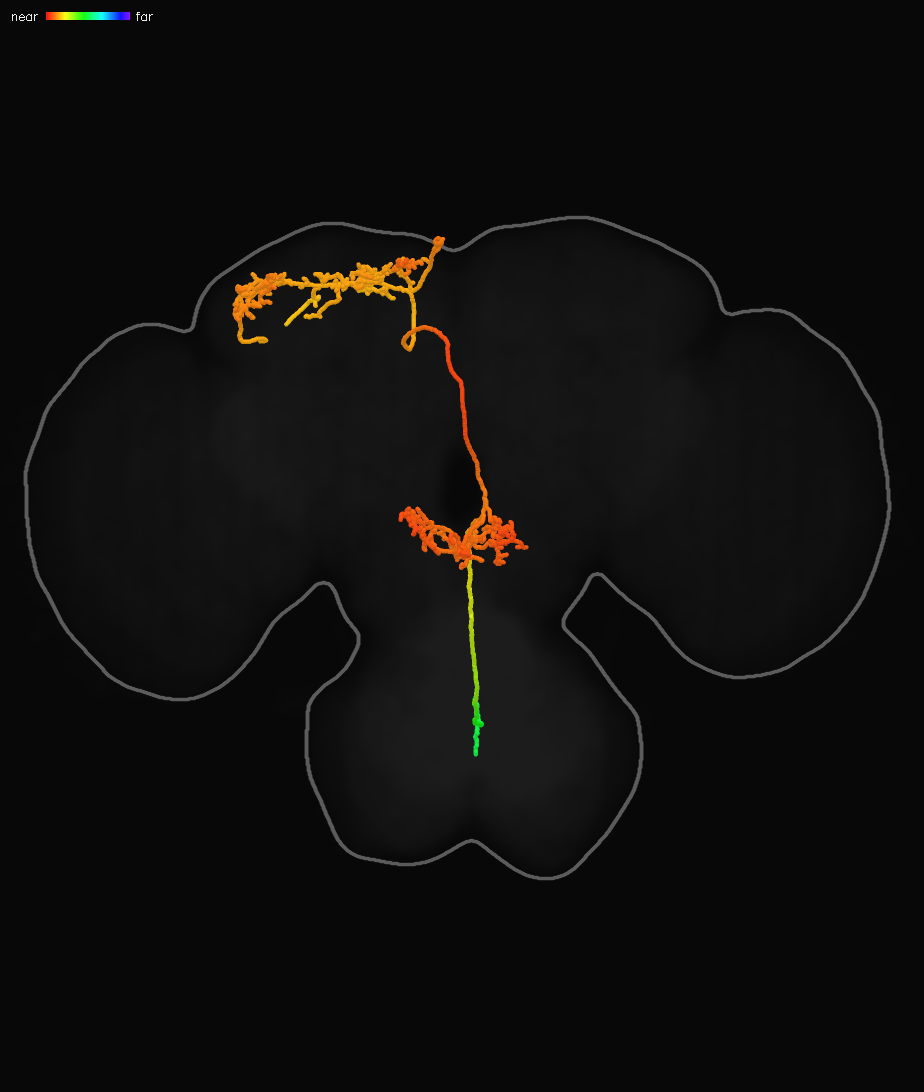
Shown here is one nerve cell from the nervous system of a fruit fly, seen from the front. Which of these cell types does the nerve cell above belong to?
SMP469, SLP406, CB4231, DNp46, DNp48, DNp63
SLP406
